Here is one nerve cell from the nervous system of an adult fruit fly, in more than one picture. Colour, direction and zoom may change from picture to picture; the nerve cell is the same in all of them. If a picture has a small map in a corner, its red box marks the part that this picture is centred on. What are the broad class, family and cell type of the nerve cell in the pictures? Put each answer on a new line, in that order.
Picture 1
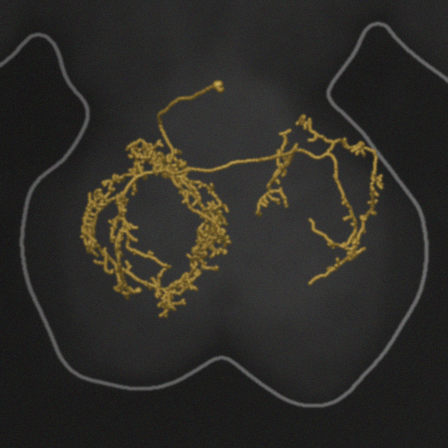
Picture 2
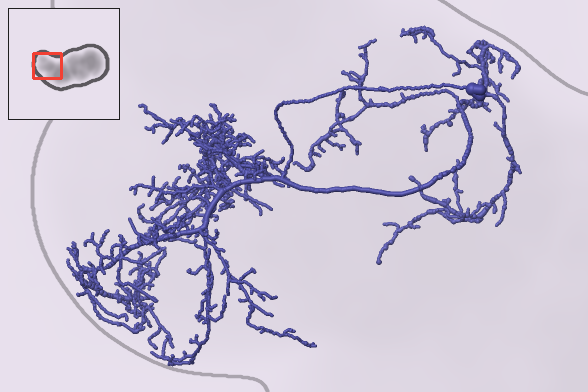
nerve-cord intrinsic neuron
hemilineage 19B
IN19B027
